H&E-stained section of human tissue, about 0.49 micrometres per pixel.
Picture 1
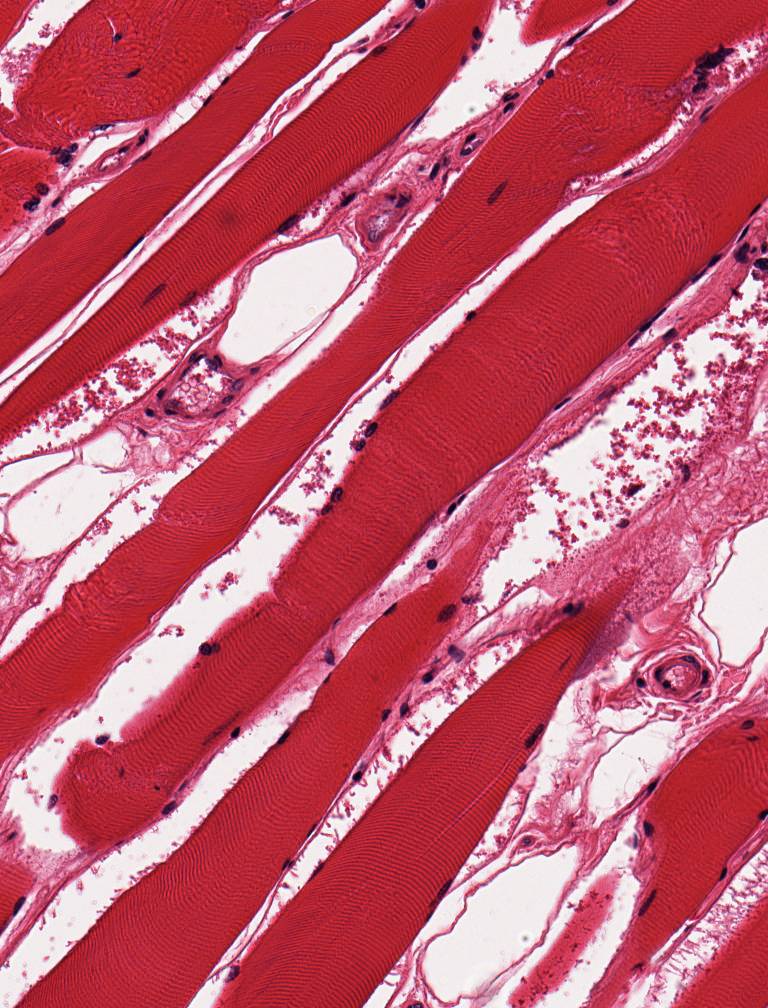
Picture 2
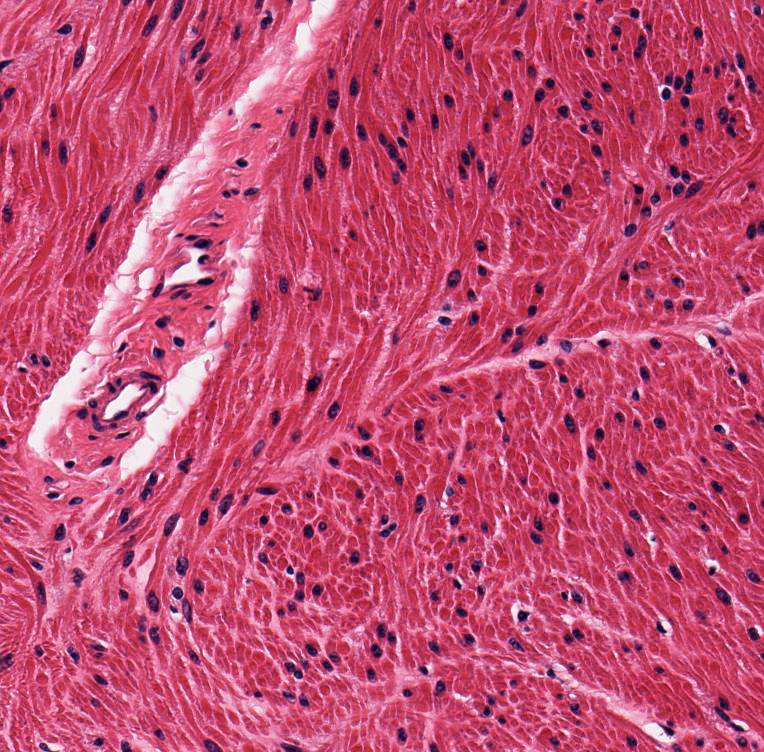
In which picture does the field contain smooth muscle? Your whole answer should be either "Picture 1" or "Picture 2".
Picture 2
